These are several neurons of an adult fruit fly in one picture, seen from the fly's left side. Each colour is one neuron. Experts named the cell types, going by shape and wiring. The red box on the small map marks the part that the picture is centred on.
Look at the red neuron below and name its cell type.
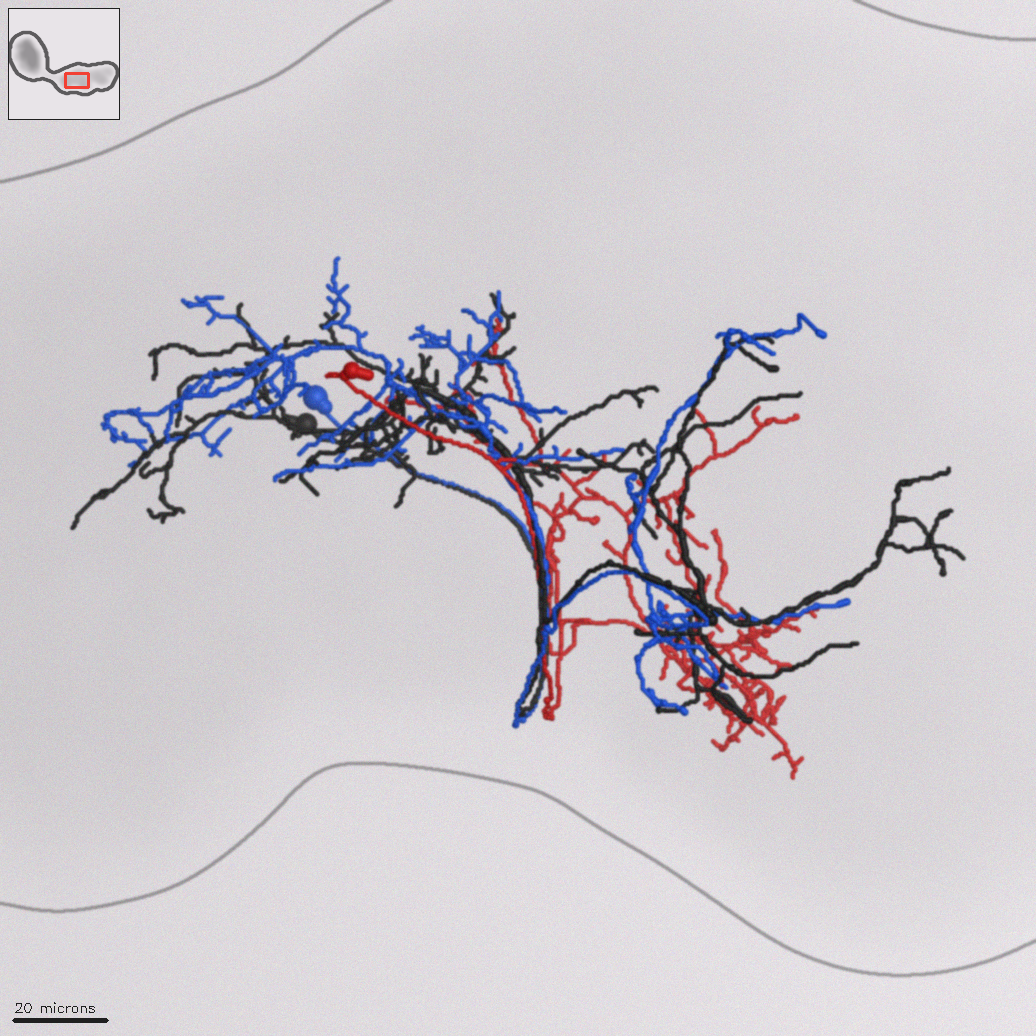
IN01A076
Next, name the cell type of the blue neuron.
IN01A060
